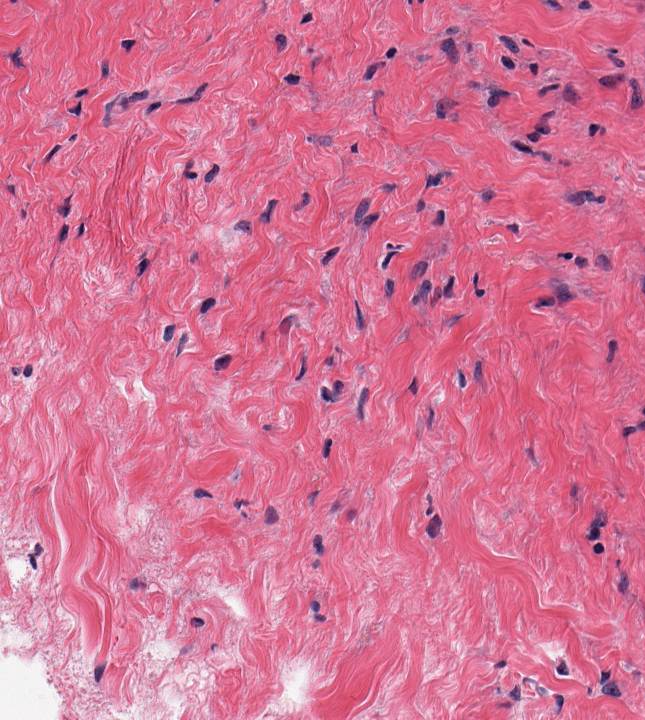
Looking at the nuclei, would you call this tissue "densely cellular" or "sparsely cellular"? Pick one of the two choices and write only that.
Sparsely cellular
